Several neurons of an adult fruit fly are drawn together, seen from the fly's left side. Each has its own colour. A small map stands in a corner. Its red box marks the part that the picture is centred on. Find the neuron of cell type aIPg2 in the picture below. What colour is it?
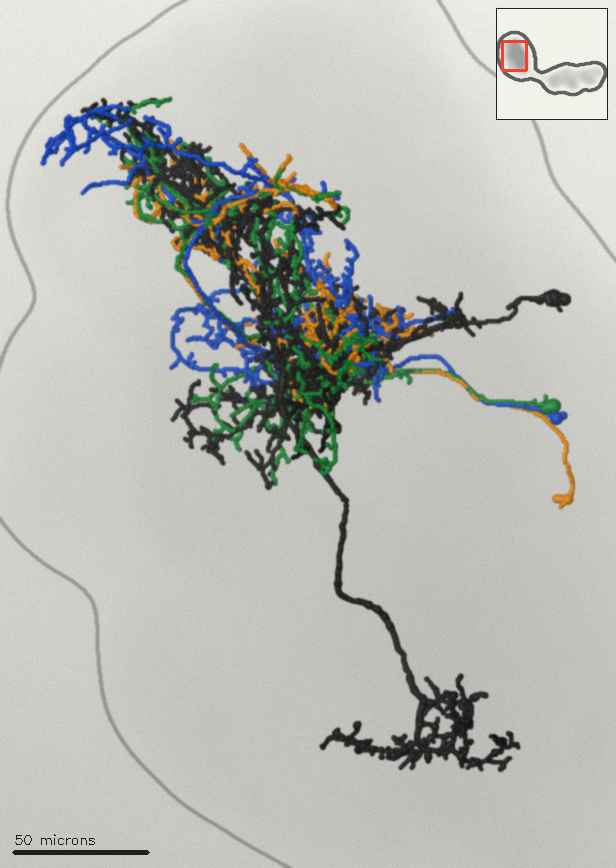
green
